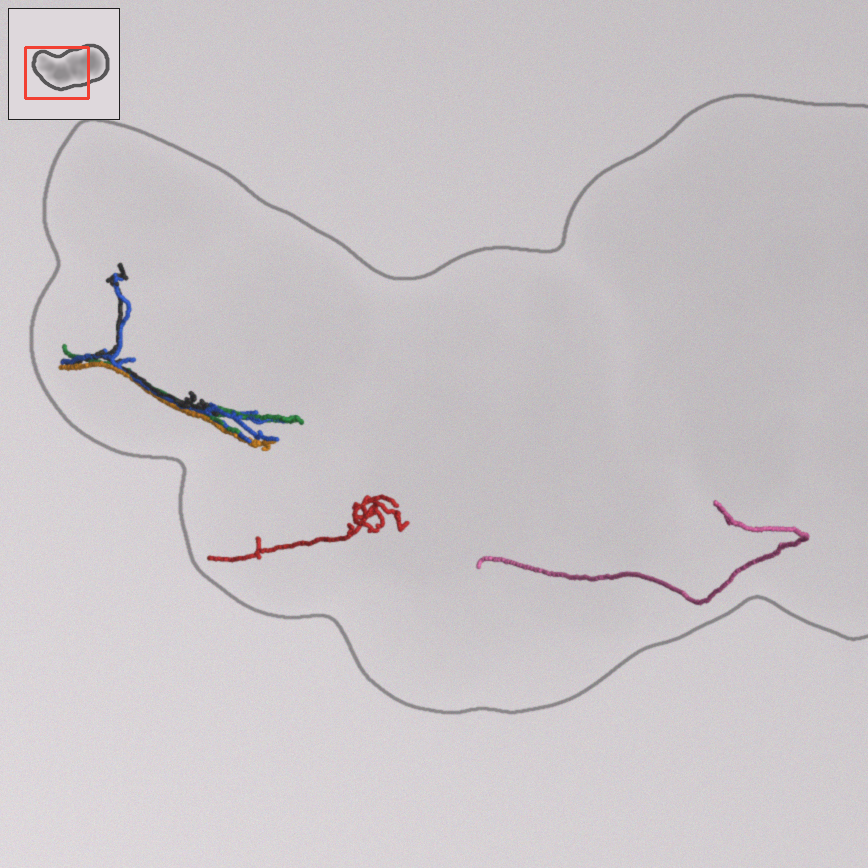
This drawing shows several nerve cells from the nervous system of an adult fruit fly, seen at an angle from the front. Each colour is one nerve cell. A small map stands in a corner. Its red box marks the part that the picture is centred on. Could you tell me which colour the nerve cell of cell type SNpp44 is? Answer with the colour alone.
blue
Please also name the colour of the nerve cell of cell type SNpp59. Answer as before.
green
